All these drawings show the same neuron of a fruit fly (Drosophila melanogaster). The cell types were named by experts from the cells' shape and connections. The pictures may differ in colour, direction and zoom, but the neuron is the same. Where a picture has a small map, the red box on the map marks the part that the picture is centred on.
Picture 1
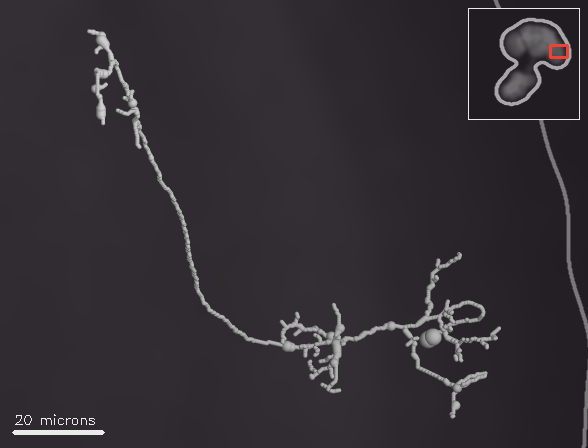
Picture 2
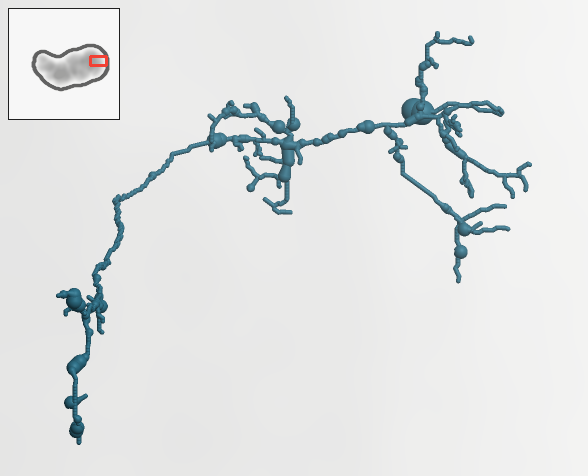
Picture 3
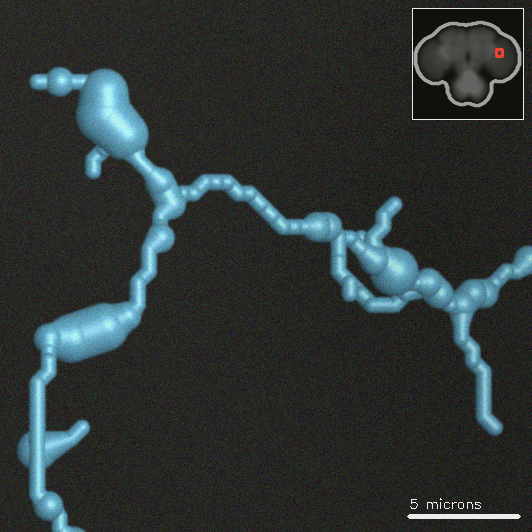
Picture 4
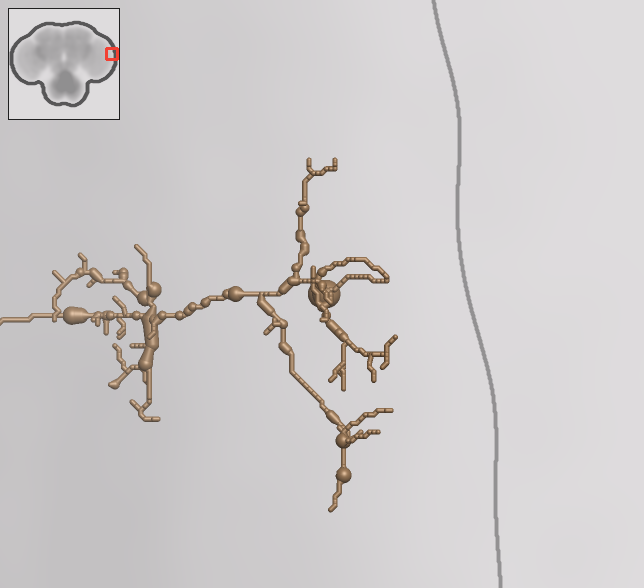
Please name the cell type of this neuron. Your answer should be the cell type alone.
Tm12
